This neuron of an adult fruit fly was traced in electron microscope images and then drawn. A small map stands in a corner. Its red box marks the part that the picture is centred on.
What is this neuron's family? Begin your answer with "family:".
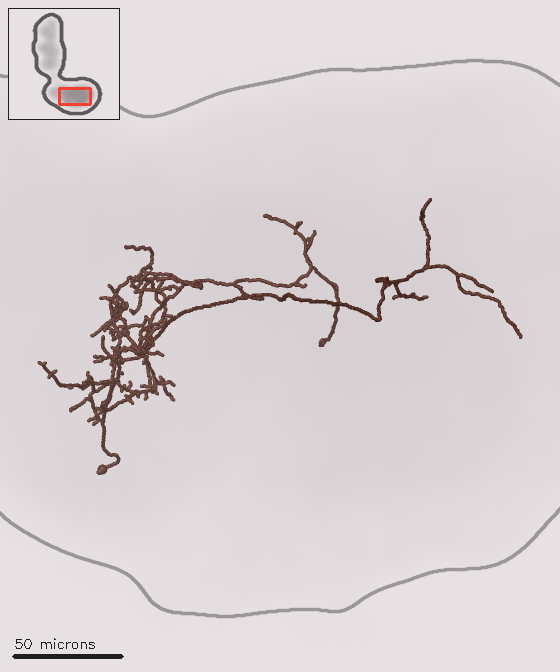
family: hemilineage VLPl&d1_lateral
